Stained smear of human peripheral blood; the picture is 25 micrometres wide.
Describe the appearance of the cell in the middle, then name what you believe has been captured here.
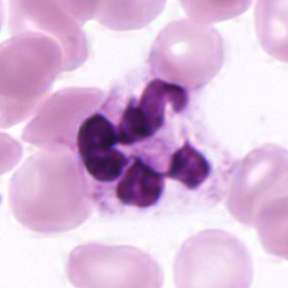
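Dense, dark purple chromatin forms a nucleus split into at least five separate lobes, which lie in a loose ring around a central patch of cytoplasm. That cytoplasm is pale pinkish-lilac. It is a segmented neutrophil.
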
